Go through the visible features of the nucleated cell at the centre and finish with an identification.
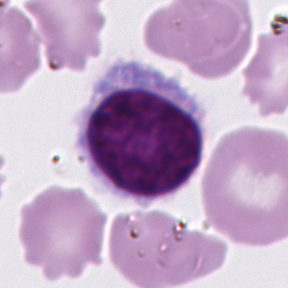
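Looking along the edge of the cytoplasm, I see that it is ragged with fine hair-like projections, and they are most marked along the top of the cell. The nucleus seems round to slightly oval, with no indentation that I can find. Nor do I find any distinct granules or any vacuoles in the cytoplasm. This is a hairy cell.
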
